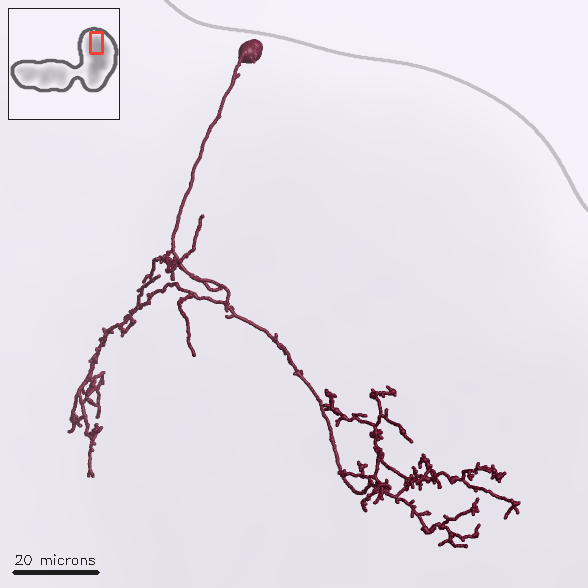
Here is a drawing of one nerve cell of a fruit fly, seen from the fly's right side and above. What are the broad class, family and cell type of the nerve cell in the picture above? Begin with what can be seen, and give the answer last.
From top to bottom in the picture it spans about 120 microns. The picture shows dozens of branch ends. Its broad class is central-brain intrinsic neuron. Its family is hemilineage SLPpl1. It is of cell type CB3118.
